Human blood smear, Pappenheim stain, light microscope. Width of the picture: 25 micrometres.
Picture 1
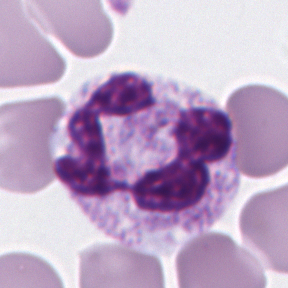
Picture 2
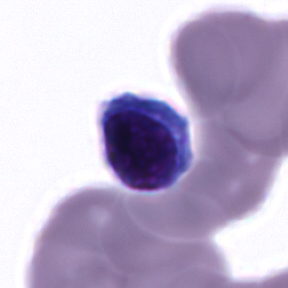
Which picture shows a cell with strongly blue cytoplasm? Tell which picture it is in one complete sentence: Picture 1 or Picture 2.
What picture 2 shows is a cell whose cytoplasm is strongly blue.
